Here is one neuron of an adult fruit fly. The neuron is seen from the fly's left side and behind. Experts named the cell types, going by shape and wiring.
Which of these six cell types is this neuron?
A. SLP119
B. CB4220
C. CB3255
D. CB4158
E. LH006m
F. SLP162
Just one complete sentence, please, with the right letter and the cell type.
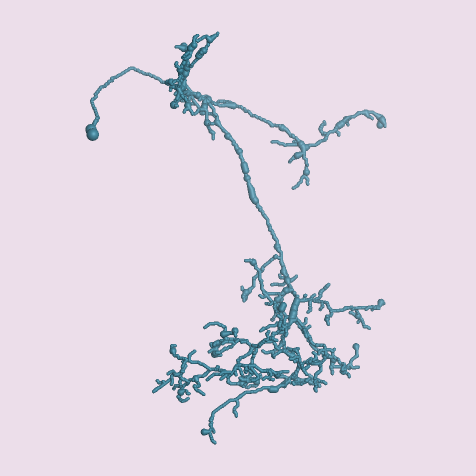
The neuron falls under CB3255, the cell type named in option C.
